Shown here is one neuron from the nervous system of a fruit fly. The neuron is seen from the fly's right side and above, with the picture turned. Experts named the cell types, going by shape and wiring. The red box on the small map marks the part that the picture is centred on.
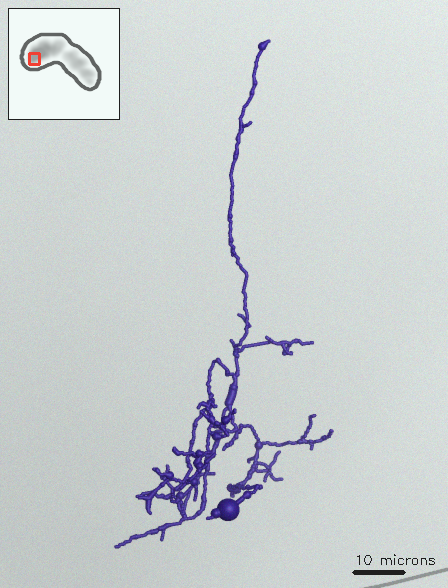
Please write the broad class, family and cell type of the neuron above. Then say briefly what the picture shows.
It is a central-brain intrinsic neuron. Its family is hemilineage SLPpm2. The cell type is SMP497. The cell body is at the bottom of the picture. By the scale bar it is about 100 microns tall in this view. Dozens of branch ends can be seen.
